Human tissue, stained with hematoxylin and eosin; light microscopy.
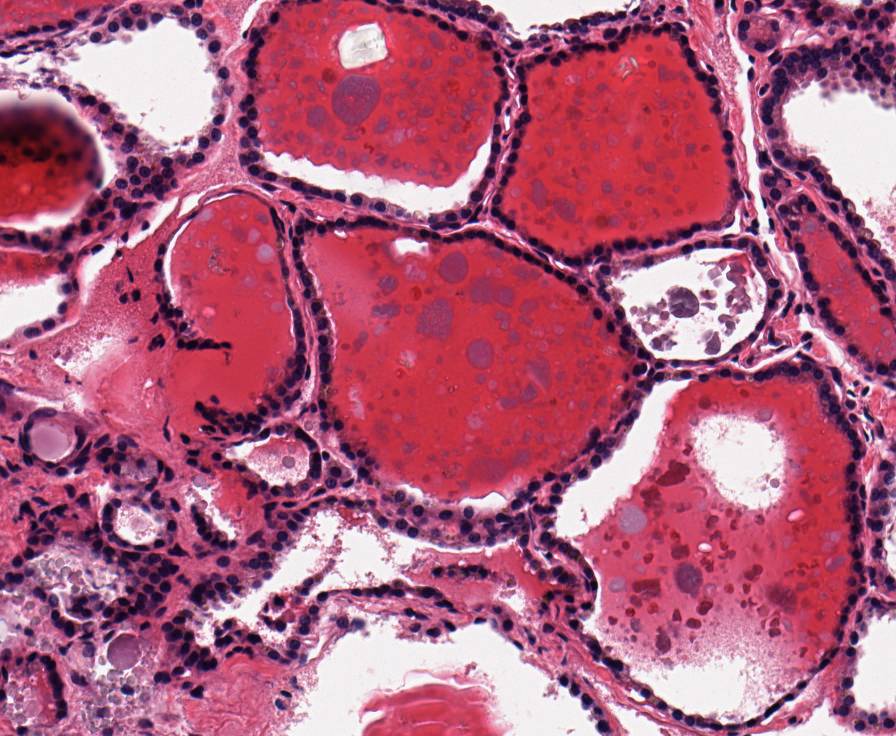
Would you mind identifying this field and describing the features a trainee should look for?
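Findings: thyroid follicle, closely packed rounded to polygonal follicles, varying size, largest central and right. Lining: single layer, low cuboidal to flattened, dark round nuclei.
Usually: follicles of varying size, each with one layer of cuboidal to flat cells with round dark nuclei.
Lumens: red material holding many round pale purple-grey globules of differing sizes.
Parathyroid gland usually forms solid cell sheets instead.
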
